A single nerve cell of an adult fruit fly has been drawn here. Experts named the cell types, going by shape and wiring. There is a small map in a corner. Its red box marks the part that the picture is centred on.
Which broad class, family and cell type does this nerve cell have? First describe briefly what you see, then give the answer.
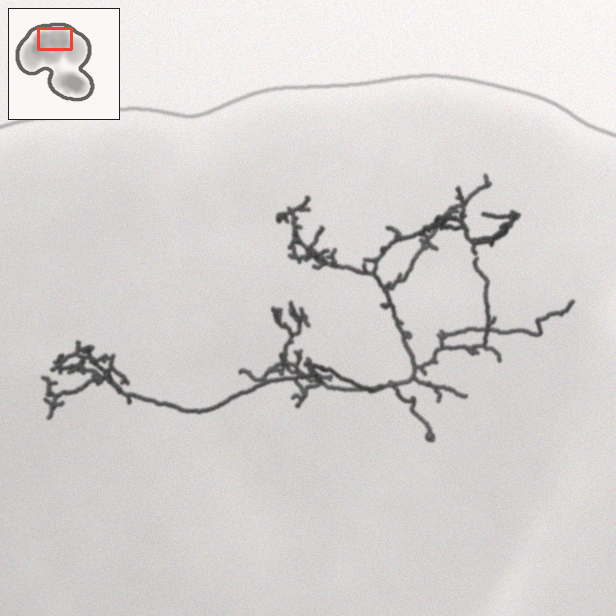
The picture shows dozens of branch ends. As drawn here it is wider than it is tall. It is a central-brain intrinsic neuron. The family is hemilineage DM5_central. It is of cell type IB070.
